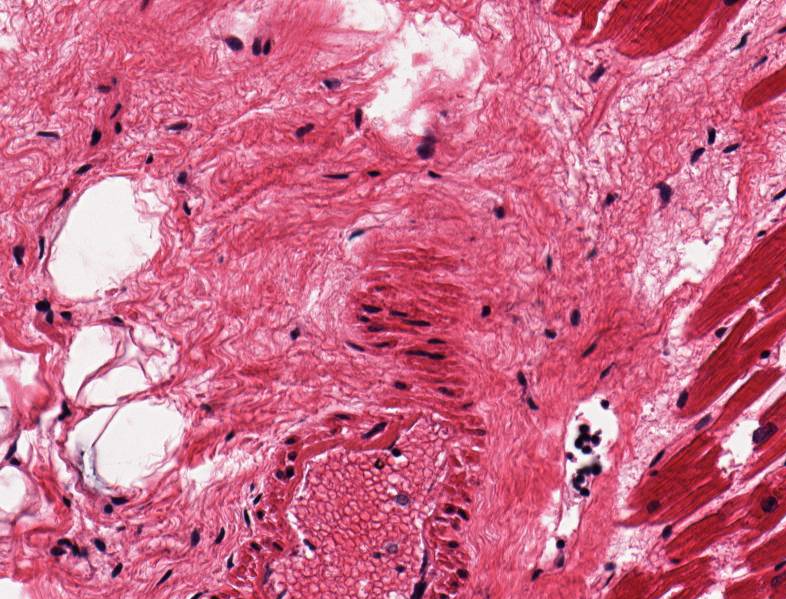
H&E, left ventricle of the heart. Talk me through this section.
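Most of the field is wavy pink connective tissue, lying between fat on the left and muscle on the right. Along the right edge you've got deep red muscle fibres cut lengthwise. The nuclei scattered through the connective tissue are mostly thin and elongated. Down at the bottom centre there's a vessel packed with red blood cells.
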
